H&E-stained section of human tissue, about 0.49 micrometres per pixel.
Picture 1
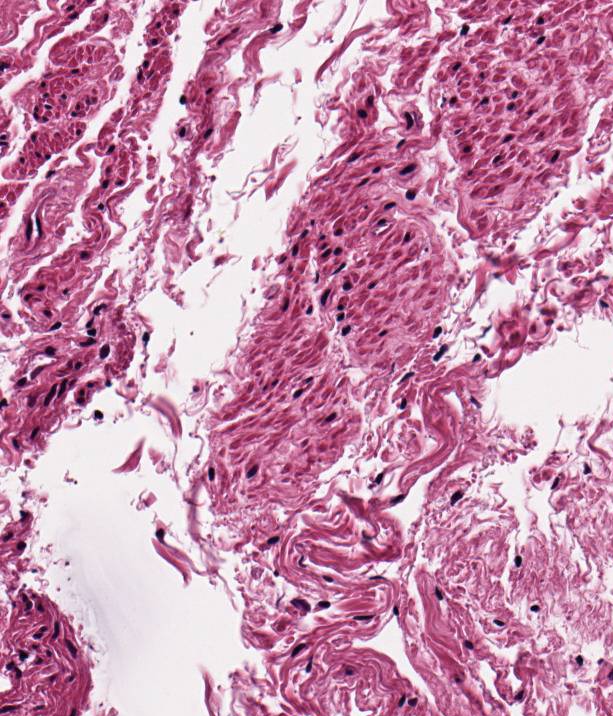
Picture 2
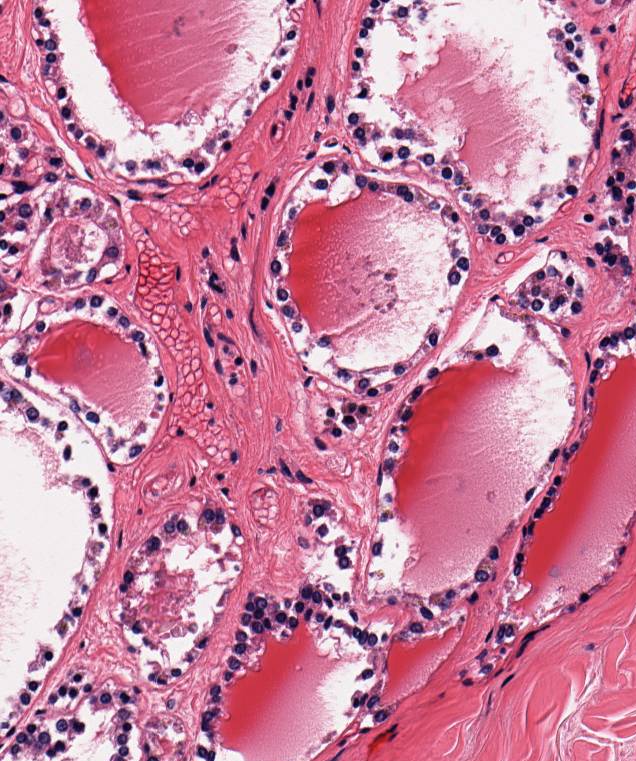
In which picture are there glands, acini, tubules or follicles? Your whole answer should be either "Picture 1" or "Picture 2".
Picture 2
